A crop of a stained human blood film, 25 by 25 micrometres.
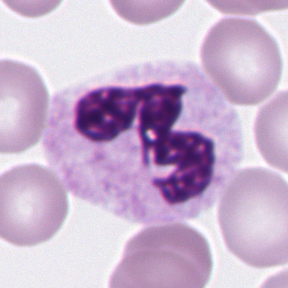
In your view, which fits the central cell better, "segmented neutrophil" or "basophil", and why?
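This is a segmented neutrophil. Fine lilac granules are scattered evenly through its cytoplasm.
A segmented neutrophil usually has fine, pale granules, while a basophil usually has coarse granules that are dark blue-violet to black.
The cytoplasm is plentiful and pale pinkish-lilac, not blue. The chromatin is dark purple and coarsely clumped, and the outline is a smooth oval with no projections. The cell measures about 17 by 14 micrometres.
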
